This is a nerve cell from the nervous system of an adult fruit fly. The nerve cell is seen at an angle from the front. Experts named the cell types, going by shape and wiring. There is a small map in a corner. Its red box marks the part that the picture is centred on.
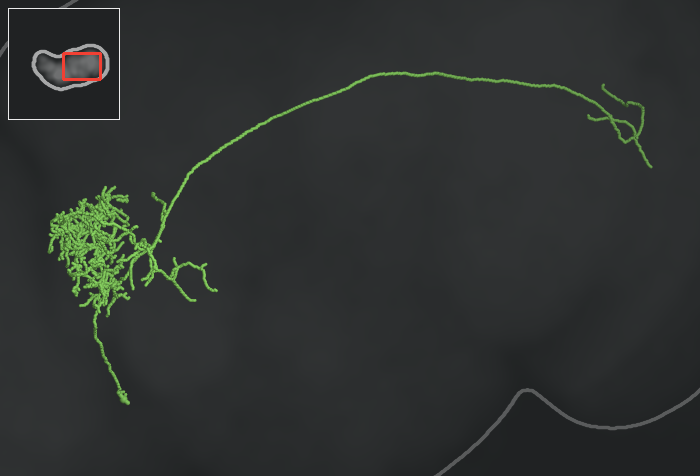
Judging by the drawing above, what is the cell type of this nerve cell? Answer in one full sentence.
Typed by cell type, the nerve cell is AVLP117.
